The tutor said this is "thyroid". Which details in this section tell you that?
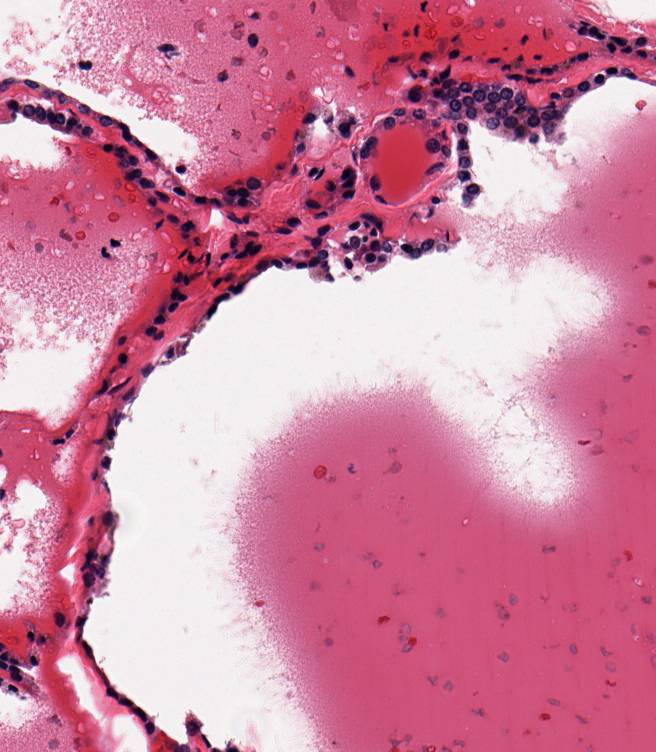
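So, this is thyroid. The strands are lined by a single layer of cells, flattened to low cuboidal, with dark nuclei.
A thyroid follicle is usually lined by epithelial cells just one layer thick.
That lining goes well with the name. Between the spaces there's not much tissue, only thin pink fibrous strands and few cells.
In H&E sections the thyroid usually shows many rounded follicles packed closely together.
Scant tissue between the spaces sits comfortably with that close packing. The big space at the lower right holds homogeneous pink material, with only a few scattered cells floating in it. And in the centre a broad white gap separates the pink content from the lining, the pink material having fringed edges along it.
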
